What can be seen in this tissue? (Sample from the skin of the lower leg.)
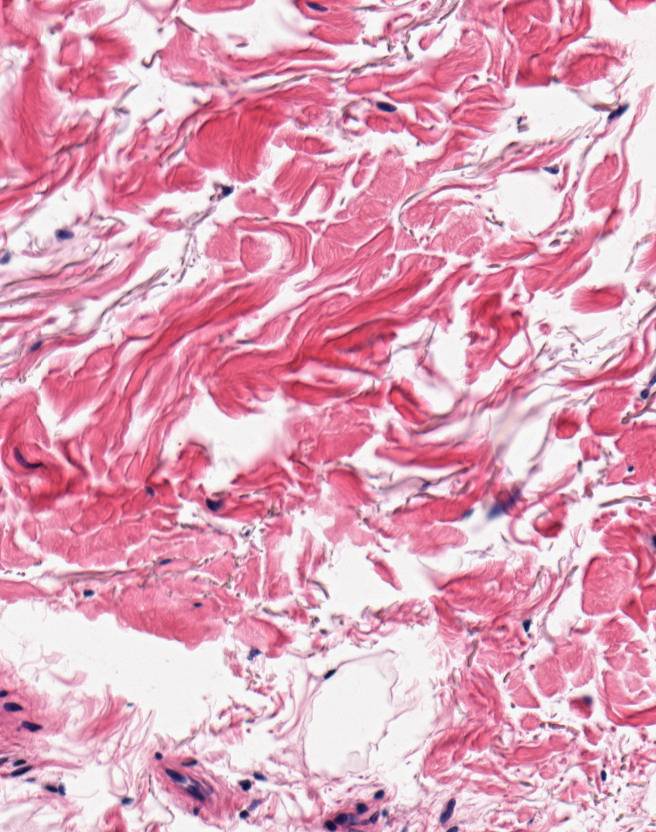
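Through the centre, bundles cut along their length show a wavy outline. Toward the right and lower right, many bundles are cut across, appearing as rounded or angular pink profiles. Sparse, small, dark, elongated nuclei lie scattered between the fibre bundles. At bottom left, more cellular pink bands carry elongated dark nuclei lined up lengthwise.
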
